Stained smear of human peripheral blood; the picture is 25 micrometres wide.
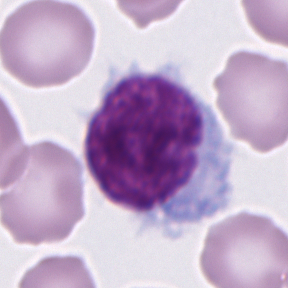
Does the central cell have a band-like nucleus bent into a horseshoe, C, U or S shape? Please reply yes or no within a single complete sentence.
No, the nucleus is compact and round or oval rather than band-shaped.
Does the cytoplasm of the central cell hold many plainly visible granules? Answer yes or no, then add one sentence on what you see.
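No. The cytoplasm shows no distinct granules.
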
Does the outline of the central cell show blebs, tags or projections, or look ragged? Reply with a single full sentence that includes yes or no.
Yes, ragged or frayed parts, or projections, blebs or tags, are present on the cell's outline.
